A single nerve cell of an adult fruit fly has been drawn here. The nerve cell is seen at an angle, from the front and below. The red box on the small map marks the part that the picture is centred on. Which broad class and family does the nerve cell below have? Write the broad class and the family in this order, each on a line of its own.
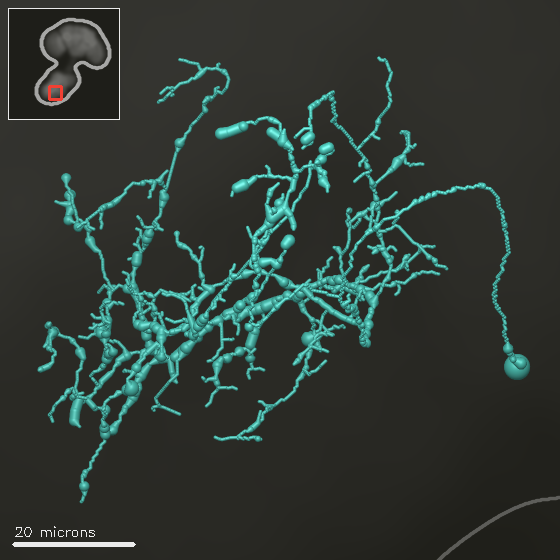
nerve-cord intrinsic neuron
hemilineage 09A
